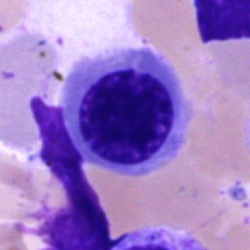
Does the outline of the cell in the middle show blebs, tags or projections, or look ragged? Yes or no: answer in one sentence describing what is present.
No, the edge of this cell is smooth and even, not rough.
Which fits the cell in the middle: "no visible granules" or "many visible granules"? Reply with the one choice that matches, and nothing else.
No visible granules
